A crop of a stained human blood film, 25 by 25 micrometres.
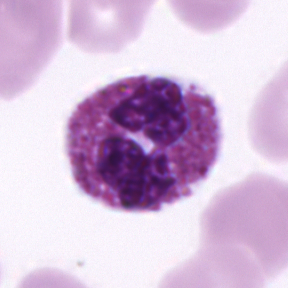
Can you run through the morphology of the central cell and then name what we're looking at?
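Two nuclear lobes lie one above the other, parted near the cell's centre by a small pale gap. Coarse reddish-purple granules fill the cytoplasm all around the nucleus while leaving the outline of the lobes clearly visible. The cell measures about 14 by 12 micrometres. It is an eosinophil.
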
